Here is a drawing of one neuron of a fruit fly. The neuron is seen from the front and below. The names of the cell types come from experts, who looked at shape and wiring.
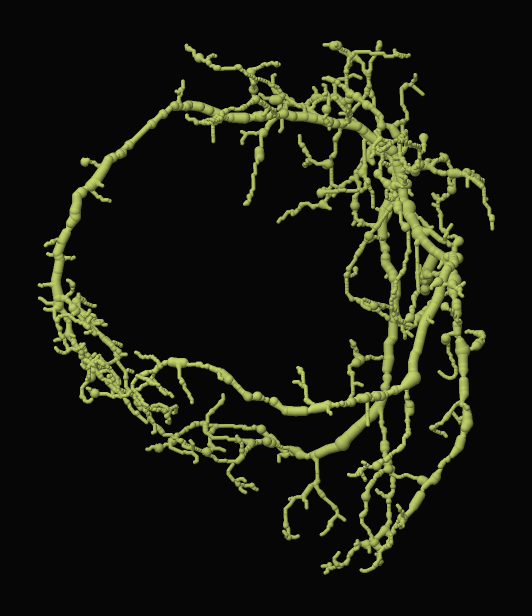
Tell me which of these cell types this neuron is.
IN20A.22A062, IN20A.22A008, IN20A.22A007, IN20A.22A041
IN20A.22A007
